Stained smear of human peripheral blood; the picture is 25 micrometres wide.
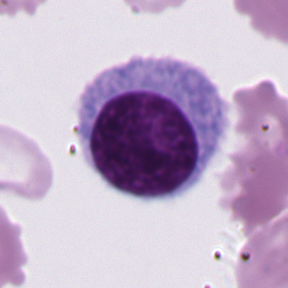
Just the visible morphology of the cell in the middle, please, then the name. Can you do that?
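First, the outline: roughly round, about 13 micrometres across, and finely ragged and fuzzy at the edge. Next, the nucleus: round, about 9 micrometres across, filling about 50% of the cell's area and lying toward the lower left. Then the cytoplasm, whose rim is widest on the upper right side and which holds no distinct coloured granules and no vacuoles. Last, the name: hairy cell.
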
